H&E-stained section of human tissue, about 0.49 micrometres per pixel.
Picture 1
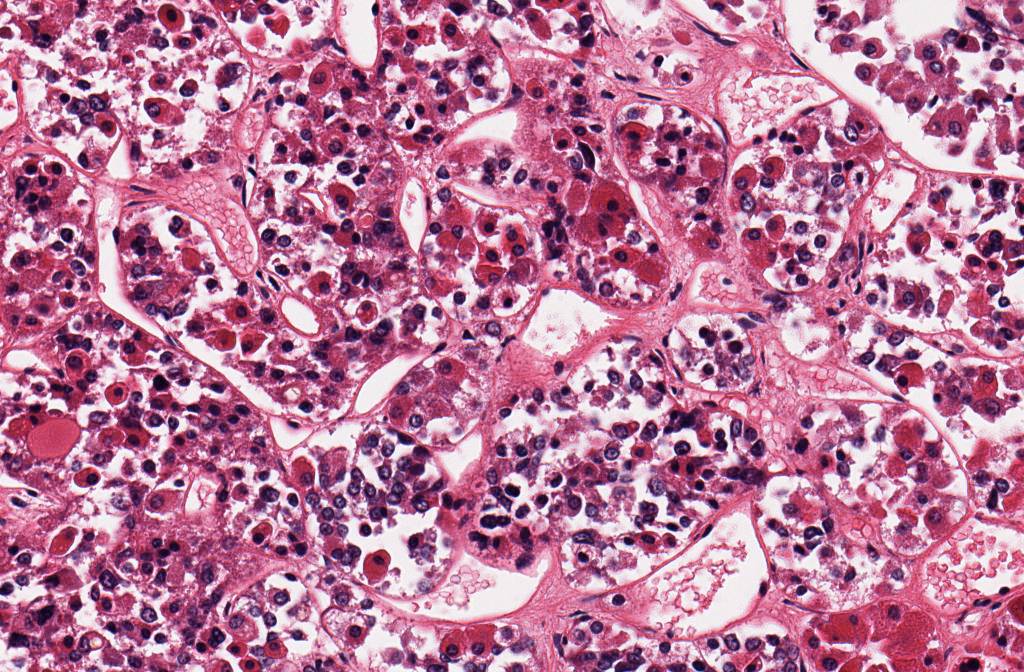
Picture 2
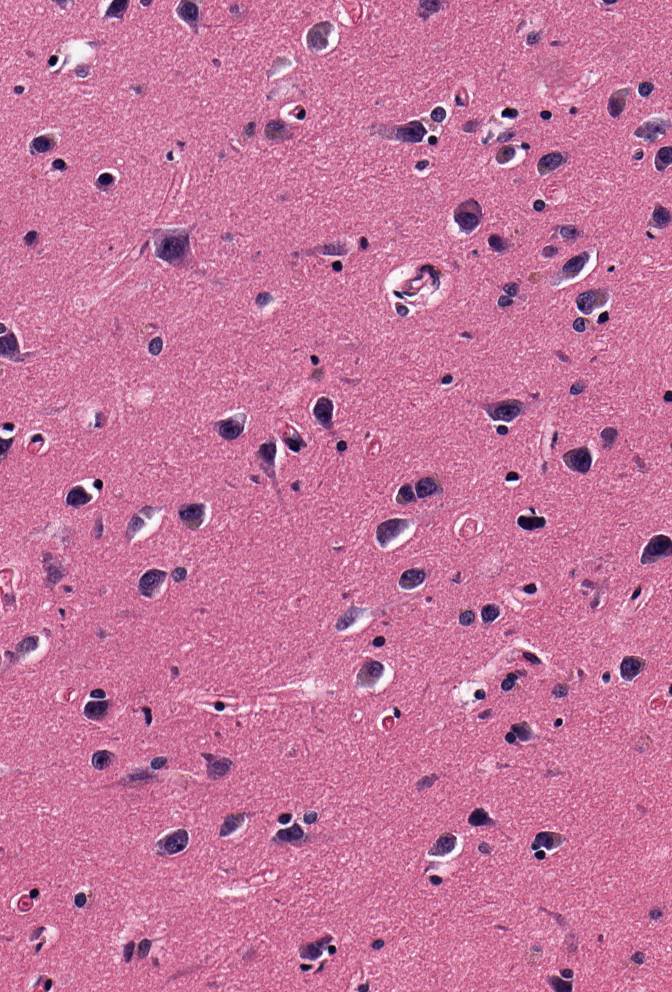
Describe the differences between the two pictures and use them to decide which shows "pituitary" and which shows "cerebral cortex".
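Two tissues: pituitary (picture 1), cerebral cortex (picture 2). Pituitary: cells in rounded nests across whole field, separated by thin, delicate pink septa, not broad collagen bands. Within nests, cells with intensely red cytoplasm scattered among more numerous paler cells. One round, homogeneous pink globule at left edge, below middle. Cerebral cortex: finely fibrillary pink background throughout, cells fairly evenly scattered in it. Scattered neurons with angular, triangular bodies, purple cytoplasm, tapering processes. Many small round dark nuclei, no visible cytoplasm, between the larger cells. Rounded thin-walled small vessel in upper half, near middle.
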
